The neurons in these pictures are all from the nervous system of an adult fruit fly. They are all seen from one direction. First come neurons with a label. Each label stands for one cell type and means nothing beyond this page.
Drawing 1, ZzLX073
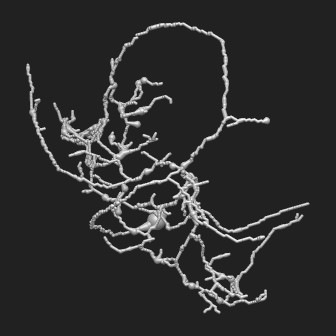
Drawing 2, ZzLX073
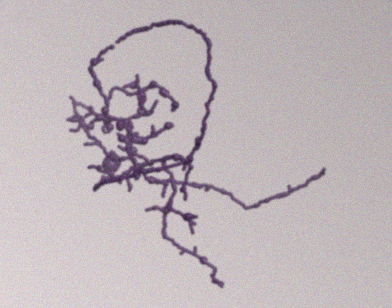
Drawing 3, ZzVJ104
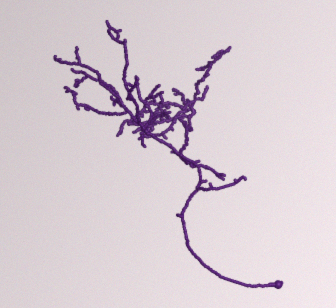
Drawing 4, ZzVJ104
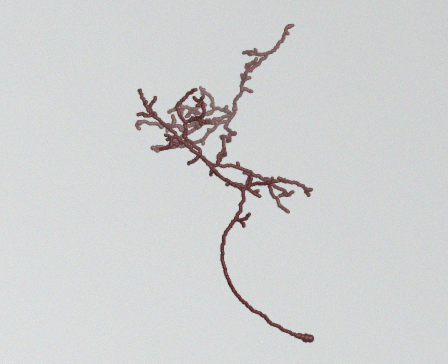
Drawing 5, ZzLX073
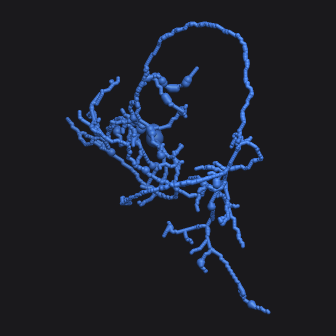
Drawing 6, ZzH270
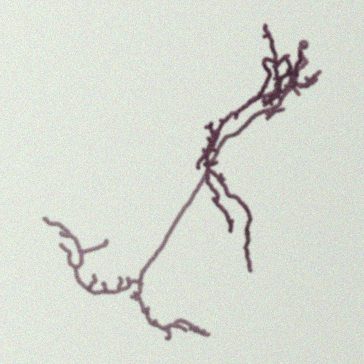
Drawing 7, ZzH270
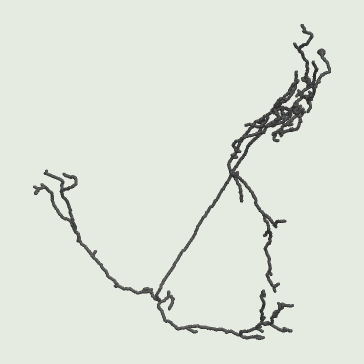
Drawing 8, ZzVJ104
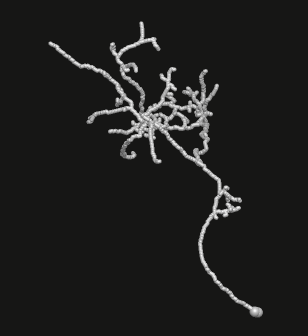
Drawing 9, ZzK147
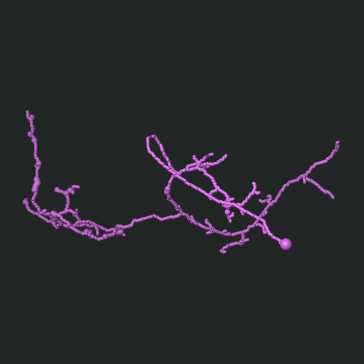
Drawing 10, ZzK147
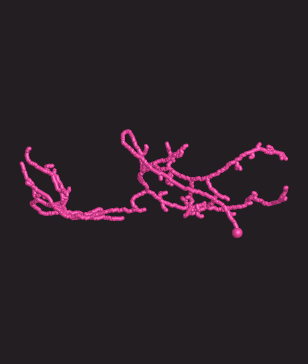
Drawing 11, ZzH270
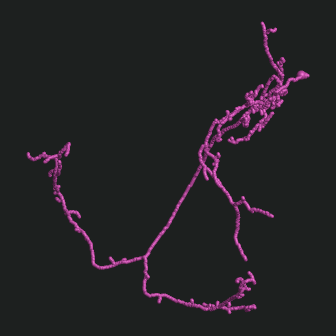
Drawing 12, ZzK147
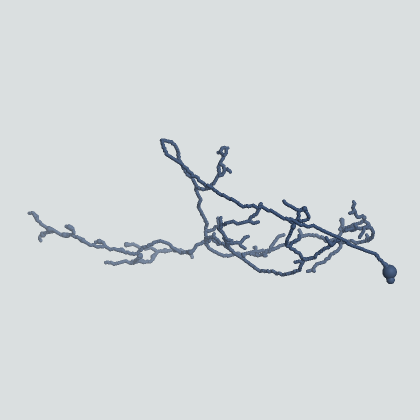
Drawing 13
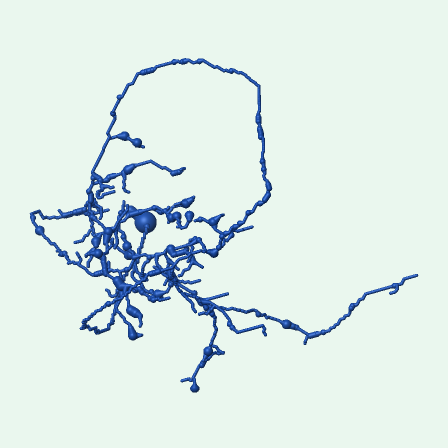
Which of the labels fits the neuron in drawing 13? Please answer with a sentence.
It belongs to ZzLX073.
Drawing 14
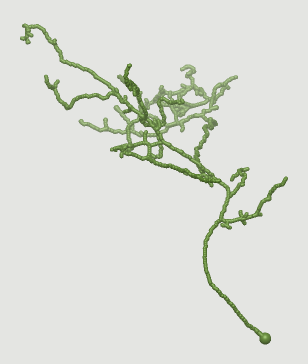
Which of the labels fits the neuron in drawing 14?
It belongs to ZzVJ104.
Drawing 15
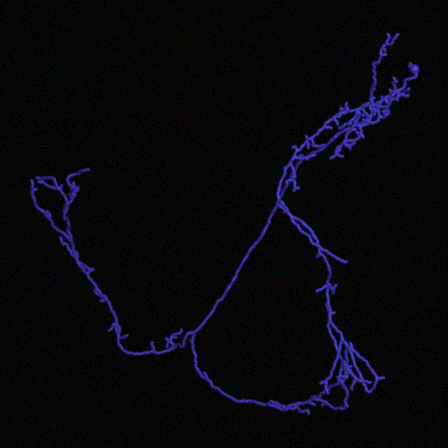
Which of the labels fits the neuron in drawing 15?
It belongs to ZzH270.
